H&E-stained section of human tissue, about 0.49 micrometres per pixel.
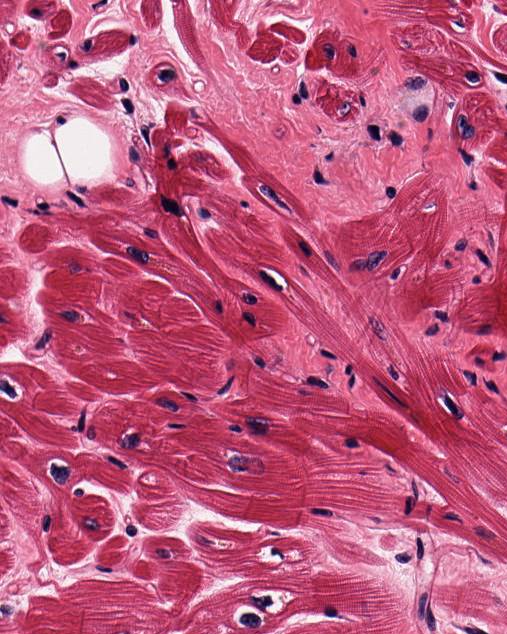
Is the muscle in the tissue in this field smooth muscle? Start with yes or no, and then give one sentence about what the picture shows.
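No. Cross-striated muscle fibres run diagonally from the upper left toward the lower right through the centre of the field.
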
